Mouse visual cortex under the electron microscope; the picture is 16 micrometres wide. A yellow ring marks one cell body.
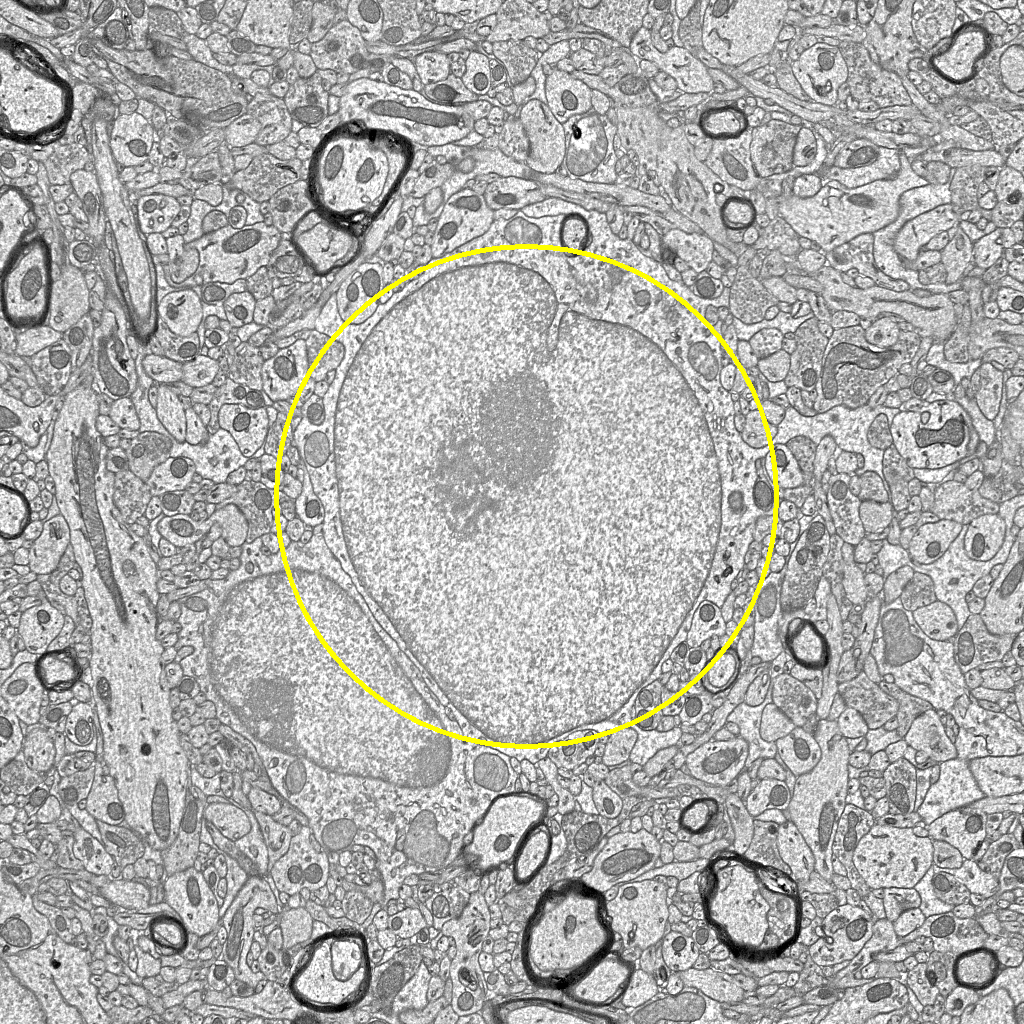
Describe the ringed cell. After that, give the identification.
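Start with the nucleus: roundish, it fills most of the ring. At its top the nuclear envelope shows one deep notch. The chromatin is pale and finely dispersed, with no thick dark clumps lining the envelope. Near the centre of the nucleus lies a large, irregular dark patch. This cell is an astrocyte.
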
